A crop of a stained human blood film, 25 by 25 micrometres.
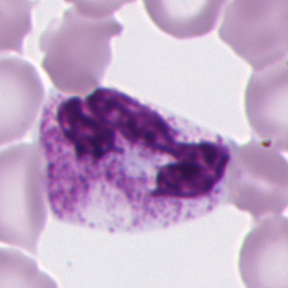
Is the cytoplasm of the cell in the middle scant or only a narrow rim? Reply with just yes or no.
No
